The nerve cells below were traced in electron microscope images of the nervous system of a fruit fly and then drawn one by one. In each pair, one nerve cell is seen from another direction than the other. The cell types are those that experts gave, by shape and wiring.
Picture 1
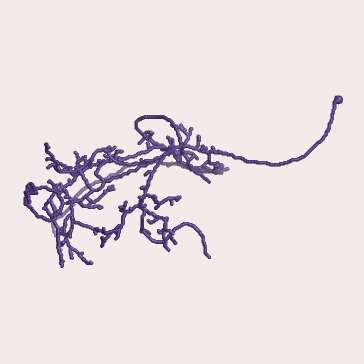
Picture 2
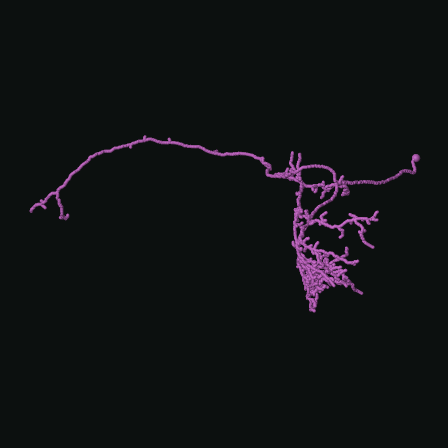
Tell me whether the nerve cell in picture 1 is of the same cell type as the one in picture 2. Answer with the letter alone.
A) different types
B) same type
A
